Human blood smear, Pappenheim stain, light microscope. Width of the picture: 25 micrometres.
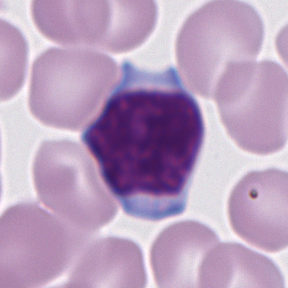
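Typical lymphocyte, the central cell in a stained smear of peripheral blood. Its overall size is about 14 by 11 micrometres. The nucleus comes next: a single unlobed mass with an angular, roughly hexagonal contour, about 10 micrometres across and filling about 70% of the cell's area. Its chromatin is dense and deep purple, with coarse clumps and small paler patches. The cytoplasm, pale blue, lies mainly in two caps at the top and bottom of the nucleus. Last, two small pointed projections stick out from the upper edge of the cytoplasm.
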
